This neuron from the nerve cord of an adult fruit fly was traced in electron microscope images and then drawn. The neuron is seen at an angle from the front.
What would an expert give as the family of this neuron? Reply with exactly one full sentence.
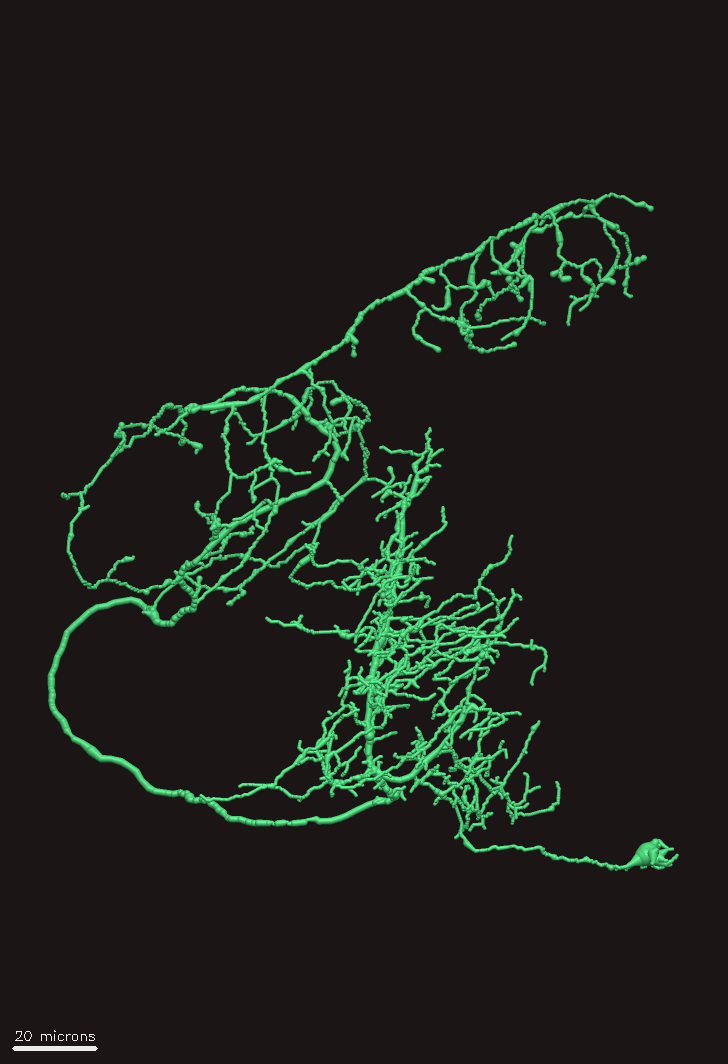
This neuron falls within the family hemilineage 08B.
